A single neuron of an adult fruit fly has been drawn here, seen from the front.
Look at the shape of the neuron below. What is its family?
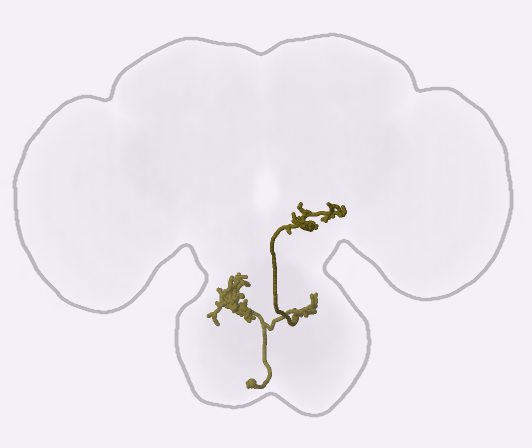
hemilineage 06B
